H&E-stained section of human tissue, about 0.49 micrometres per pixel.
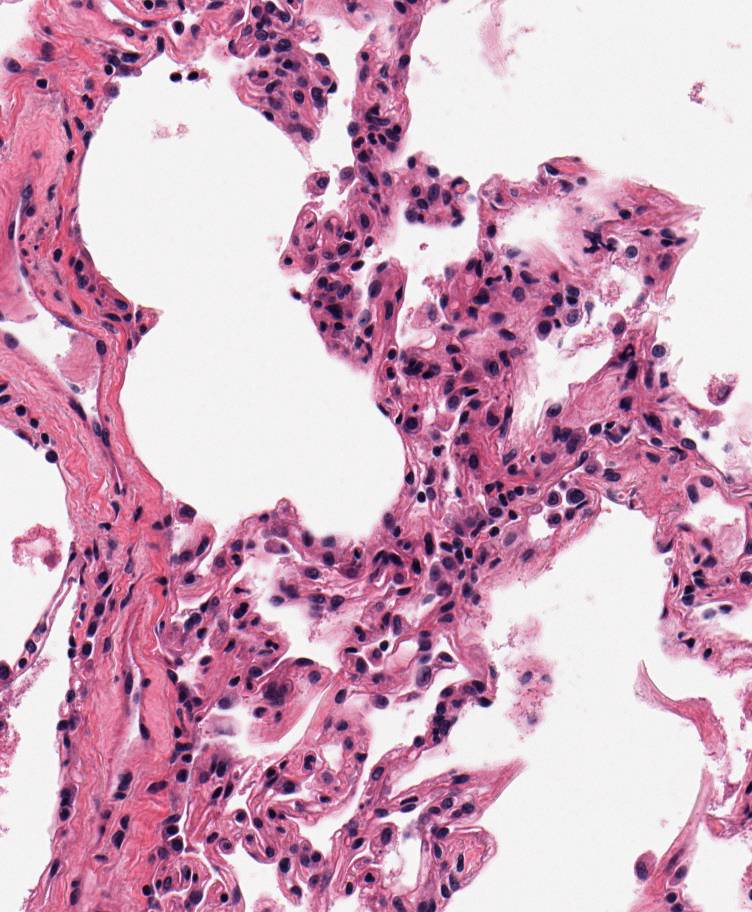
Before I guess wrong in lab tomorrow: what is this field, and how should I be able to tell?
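Alveolus. Network of branching septa enclosing large empty spaces, largest at upper left.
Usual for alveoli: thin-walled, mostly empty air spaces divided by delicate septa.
Spaces hold only a few small wisps of pale pink material. Left edge: band of strongly eosinophilic wavy fibres, running roughly top to bottom. No fat cells in the field.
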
